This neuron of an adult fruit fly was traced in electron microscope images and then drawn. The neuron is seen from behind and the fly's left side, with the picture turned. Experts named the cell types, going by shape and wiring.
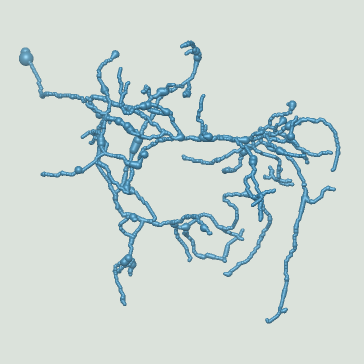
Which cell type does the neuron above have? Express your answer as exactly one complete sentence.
This neuron is an instance of the cell type lLN15.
